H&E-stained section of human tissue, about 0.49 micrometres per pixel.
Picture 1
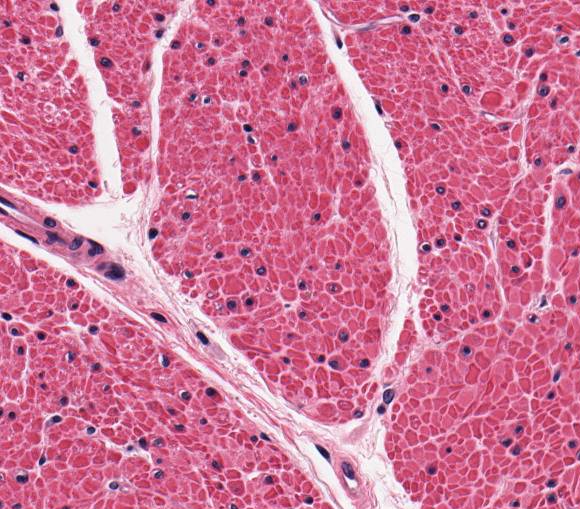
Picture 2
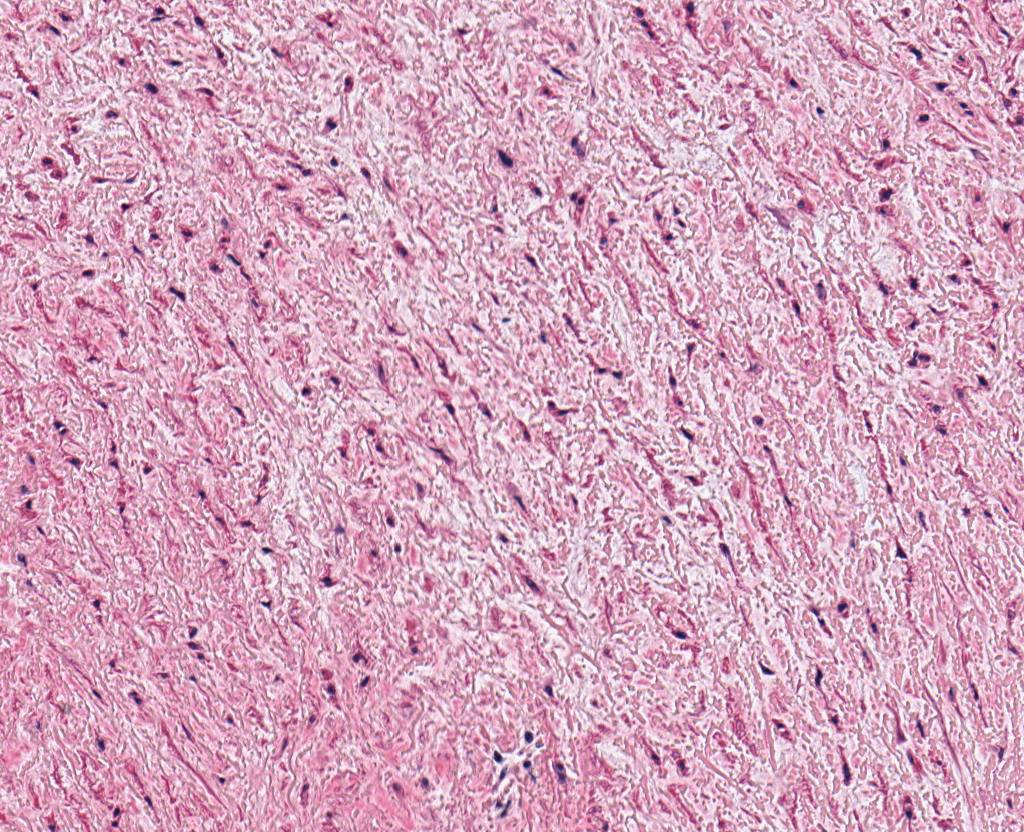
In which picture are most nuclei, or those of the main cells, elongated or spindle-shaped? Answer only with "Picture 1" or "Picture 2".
Picture 2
